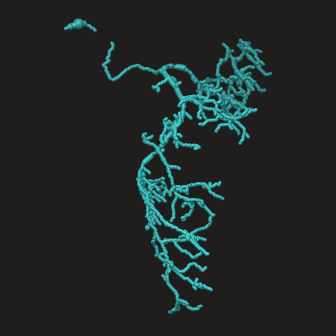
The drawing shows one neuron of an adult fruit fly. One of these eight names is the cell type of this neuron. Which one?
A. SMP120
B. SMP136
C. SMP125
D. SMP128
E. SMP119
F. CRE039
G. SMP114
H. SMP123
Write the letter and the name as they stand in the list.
A. SMP120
